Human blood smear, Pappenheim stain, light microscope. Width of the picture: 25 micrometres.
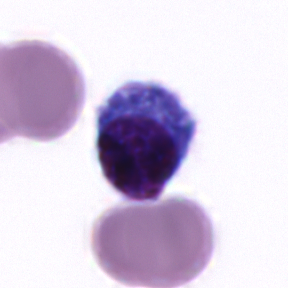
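Plasma cell, stained peripheral blood smear. Outline irregular, slightly ragged along upper edge. Nucleus in lower part of cell. Chromatin dense, dark purple, coarsely clumped; no nucleoli seen.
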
